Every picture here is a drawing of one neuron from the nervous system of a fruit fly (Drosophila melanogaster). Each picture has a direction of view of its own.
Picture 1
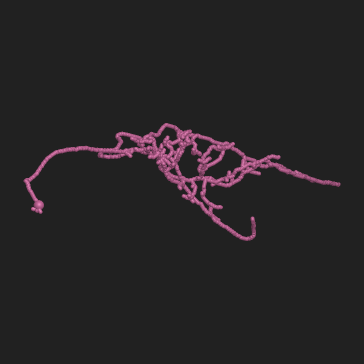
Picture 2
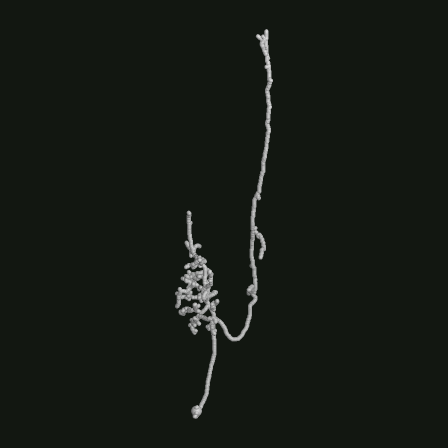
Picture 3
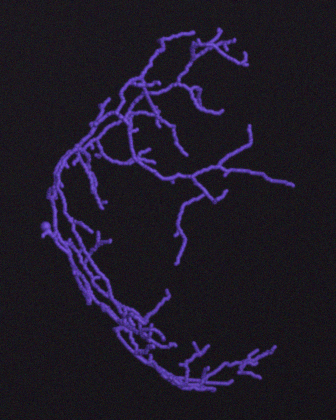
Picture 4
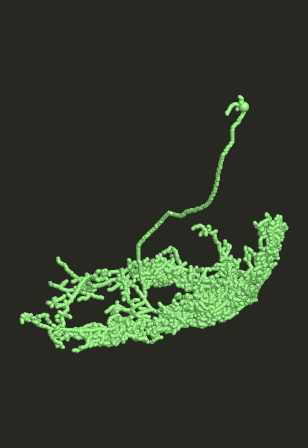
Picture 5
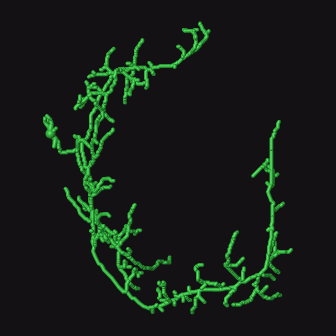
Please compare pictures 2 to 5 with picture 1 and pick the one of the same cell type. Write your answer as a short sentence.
Picture 2 is of the same cell type.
